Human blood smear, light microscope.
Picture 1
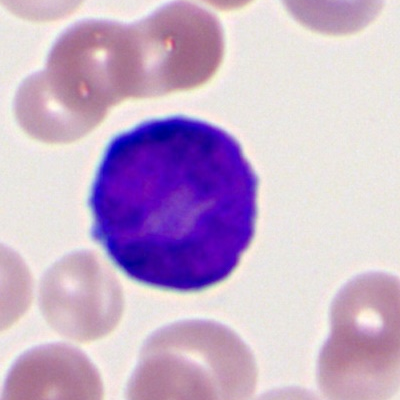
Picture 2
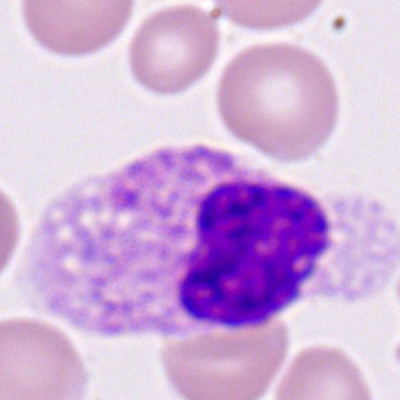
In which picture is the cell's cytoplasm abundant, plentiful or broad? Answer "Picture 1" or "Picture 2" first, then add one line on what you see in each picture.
Picture 2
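In picture 1: Cytoplasm is at most a very thin rim that is hardly visible.
In picture 2: The cytoplasm is abundant and pale lilac.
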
